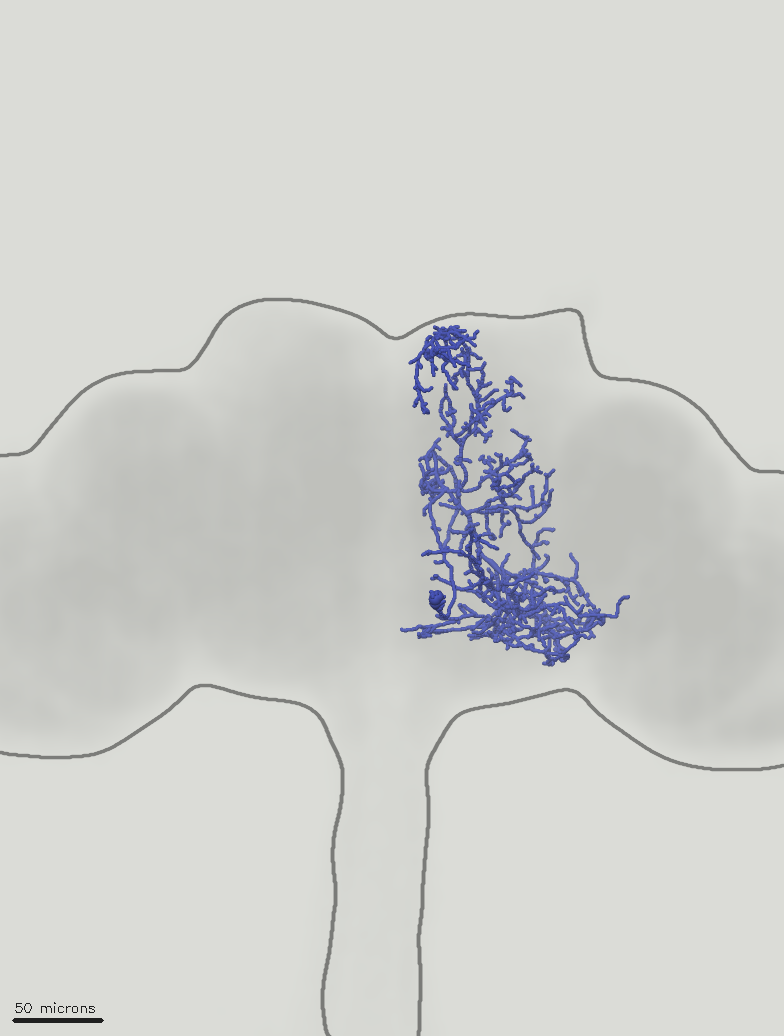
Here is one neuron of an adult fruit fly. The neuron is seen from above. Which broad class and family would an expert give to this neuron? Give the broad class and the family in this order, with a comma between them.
descending neuron, DNp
